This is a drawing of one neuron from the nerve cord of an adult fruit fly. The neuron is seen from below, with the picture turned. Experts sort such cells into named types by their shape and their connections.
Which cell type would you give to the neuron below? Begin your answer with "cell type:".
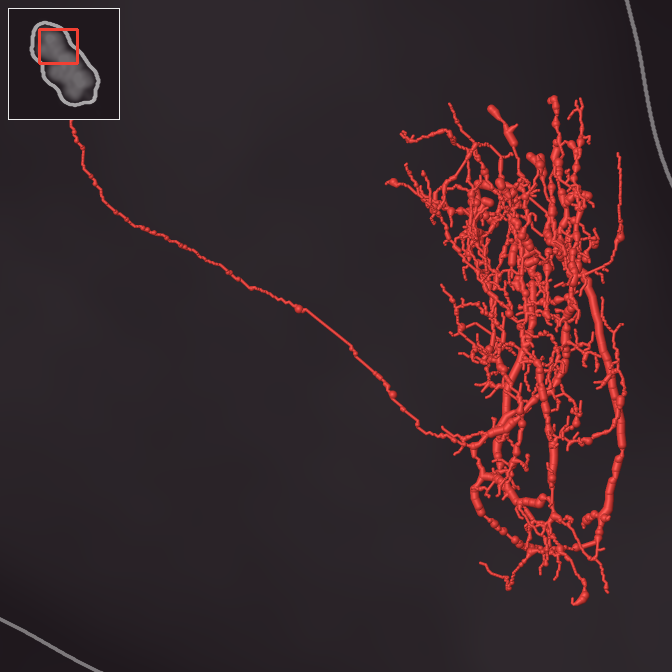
cell type: INXXX140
